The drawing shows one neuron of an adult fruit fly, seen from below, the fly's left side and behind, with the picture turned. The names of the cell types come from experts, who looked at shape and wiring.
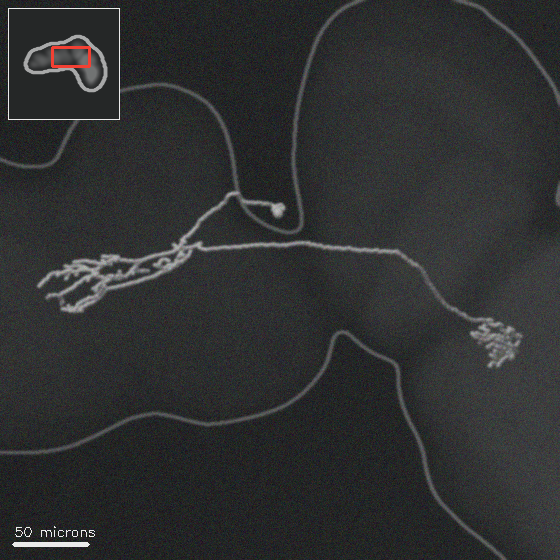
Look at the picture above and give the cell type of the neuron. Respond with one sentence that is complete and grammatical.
The cell type designation of this neuron is AN16B112.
